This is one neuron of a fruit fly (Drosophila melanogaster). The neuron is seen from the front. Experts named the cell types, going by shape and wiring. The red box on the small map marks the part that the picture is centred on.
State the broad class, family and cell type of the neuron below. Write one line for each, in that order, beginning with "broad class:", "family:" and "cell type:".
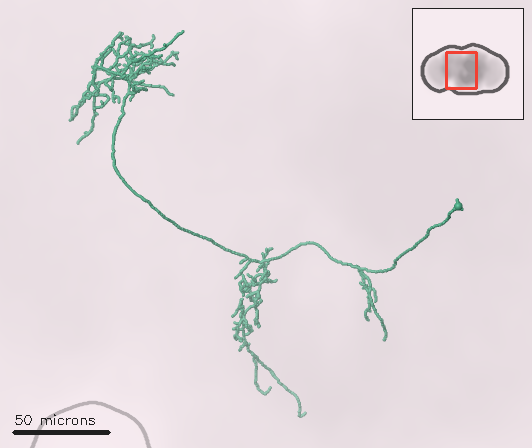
broad class: central-brain intrinsic neuron
family: hemilineage CREa1_ventral
cell type: mAL_m3c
